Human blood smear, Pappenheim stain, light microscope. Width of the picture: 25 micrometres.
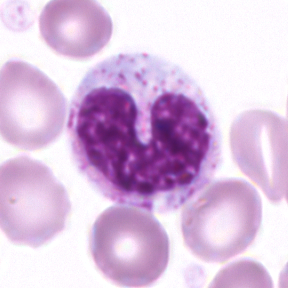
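Band neutrophil, the nucleated cell at the centre of a stained peripheral blood smear. Its outline is round and smooth. The notch in the nucleus opens toward the top of the picture, and no nucleoli are visible. Sparse, fine reddish-purple granules are scattered through the cytoplasm.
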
